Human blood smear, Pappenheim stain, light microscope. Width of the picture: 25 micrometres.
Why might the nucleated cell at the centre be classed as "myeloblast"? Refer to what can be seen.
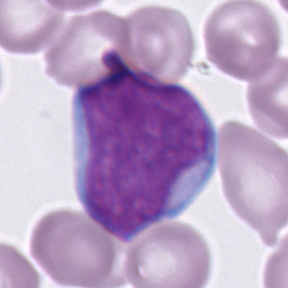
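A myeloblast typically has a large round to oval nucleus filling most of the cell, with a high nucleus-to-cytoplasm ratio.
Here the nucleus, about 16 by 11 micrometres, fills about 80% of the cell's area: a match.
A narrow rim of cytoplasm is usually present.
Here it is a narrow pale blue rim, widest at the lower right edge: a match.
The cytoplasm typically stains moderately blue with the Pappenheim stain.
The pale blue here is lighter. Against: the nucleus is a single unlobed mass following the cell's angular shape, not round to oval. A small knob-like projection also sticks out from the top edge.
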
